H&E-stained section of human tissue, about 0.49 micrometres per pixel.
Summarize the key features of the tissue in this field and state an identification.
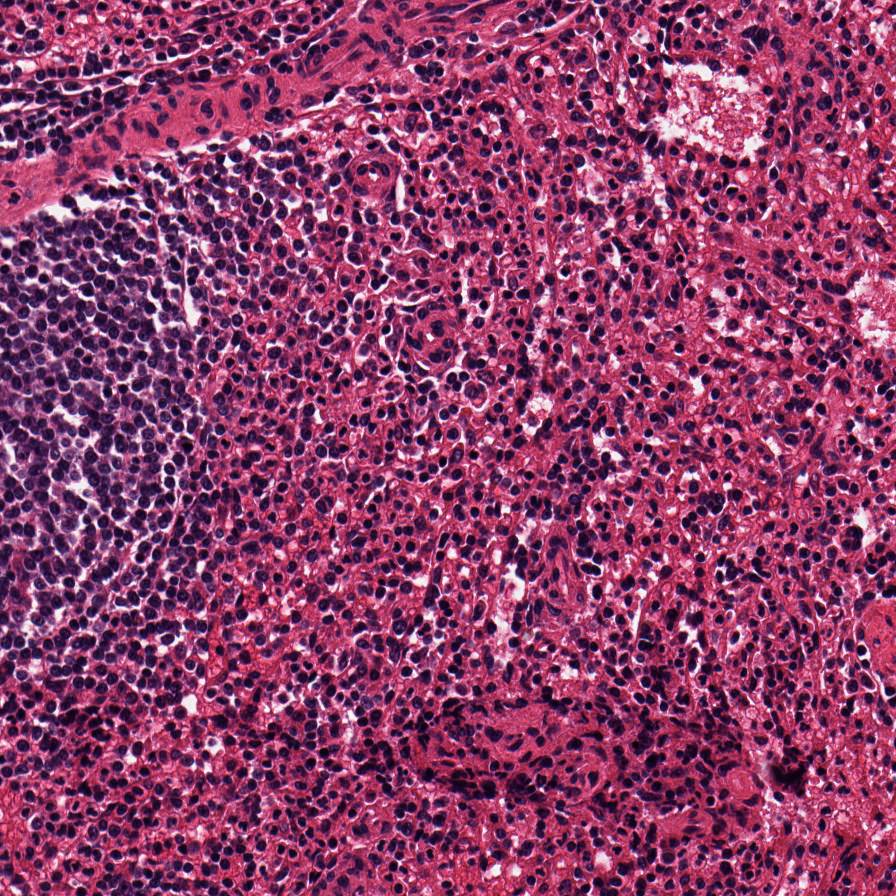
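Small lymphocytes, with round dark nuclei and scant cytoplasm, occupy the dark left. Centre and right, cells are looser, with round nuclei and more pink cytoplasm. A diagonal band of elongated cells with pink cytoplasm crosses the top left. Epithelial units are absent. This is spleen.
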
